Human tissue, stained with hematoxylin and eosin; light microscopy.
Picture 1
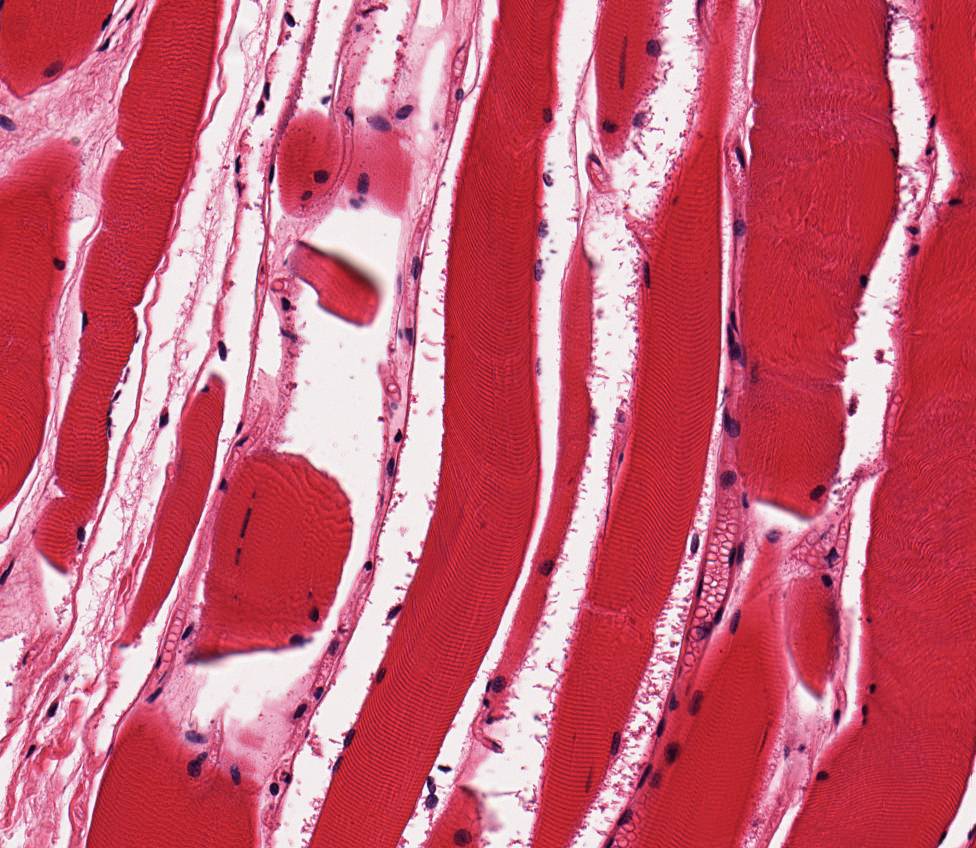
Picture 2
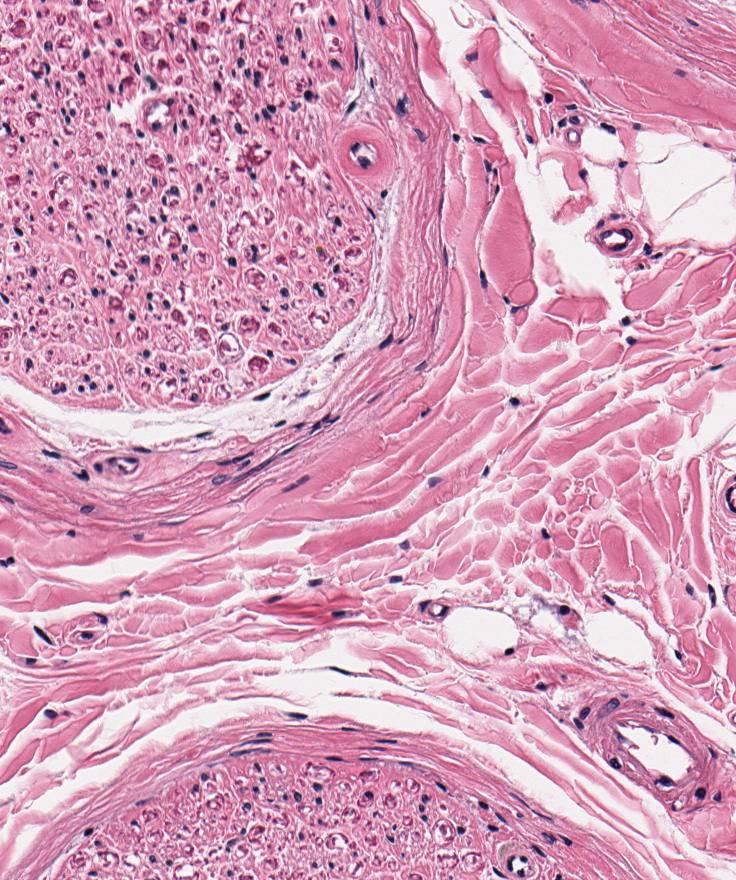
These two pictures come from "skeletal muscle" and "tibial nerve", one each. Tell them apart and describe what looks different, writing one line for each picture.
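The field in picture 1 comes from the skeletal muscle. Long, unbranched-looking muscle fibres lie side by side and run nearly vertically, tilting from lower left to upper right.
The field in picture 2 comes from the tibial nerve. Within the fascicles the nerve fibres are cut transversely as many small round profiles with pale rims around a pink centre.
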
